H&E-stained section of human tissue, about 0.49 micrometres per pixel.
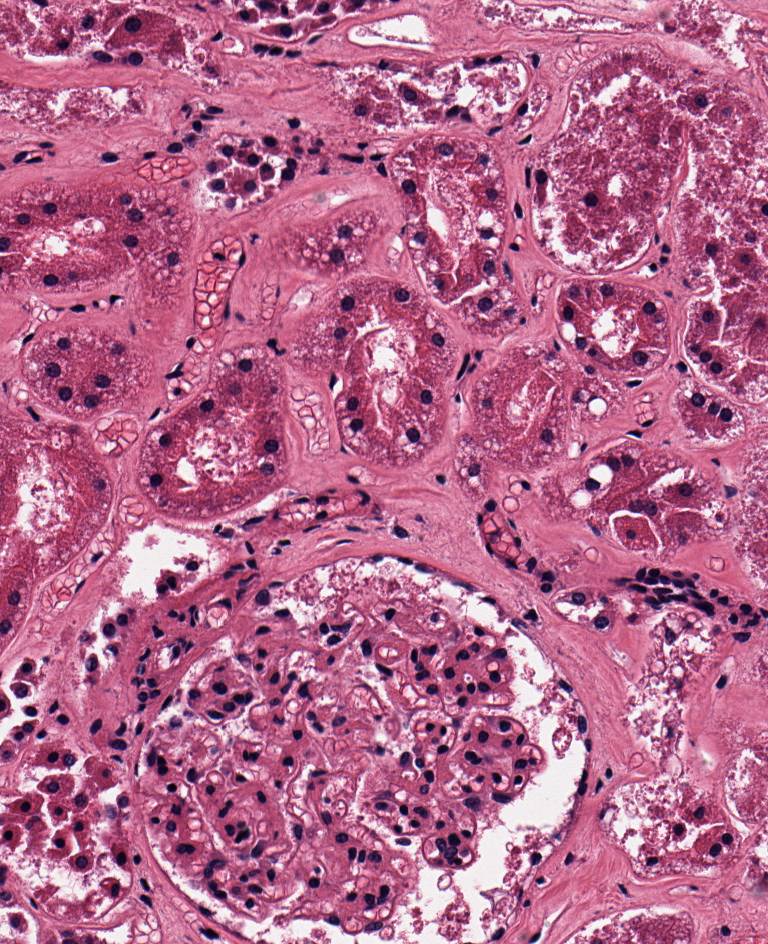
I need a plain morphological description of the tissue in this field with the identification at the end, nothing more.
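Single glomerulus, lower centre; tubules fill remainder. Glomerular tuft lobulated, separated from its capsule along the right side by a crescent of clear Bowman's space. Most tubules lined by cells with abundant granular pink cytoplasm. Lining-cell nuclei round, dark, widely spaced, each within a broad cytoplasmic rim. Tissue: renal cortex.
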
